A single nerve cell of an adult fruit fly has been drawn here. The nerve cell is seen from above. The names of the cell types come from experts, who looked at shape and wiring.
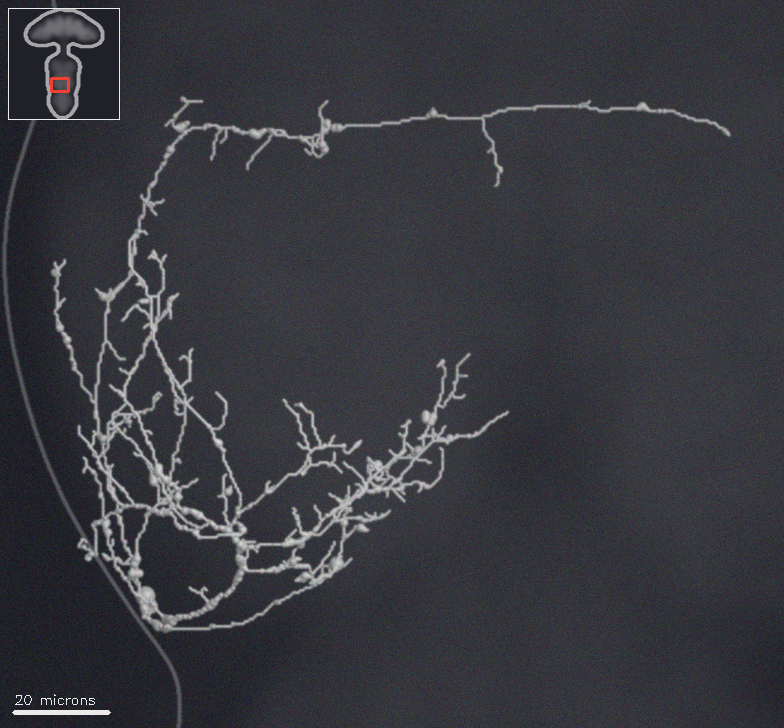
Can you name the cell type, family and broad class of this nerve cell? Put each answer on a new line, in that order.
IN19A101
hemilineage 19A
nerve-cord intrinsic neuron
